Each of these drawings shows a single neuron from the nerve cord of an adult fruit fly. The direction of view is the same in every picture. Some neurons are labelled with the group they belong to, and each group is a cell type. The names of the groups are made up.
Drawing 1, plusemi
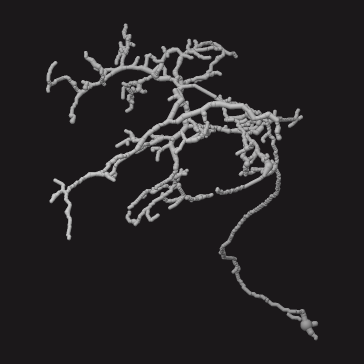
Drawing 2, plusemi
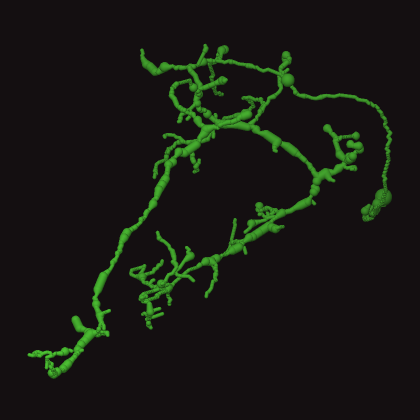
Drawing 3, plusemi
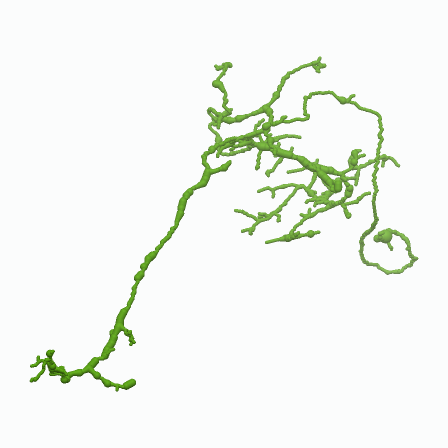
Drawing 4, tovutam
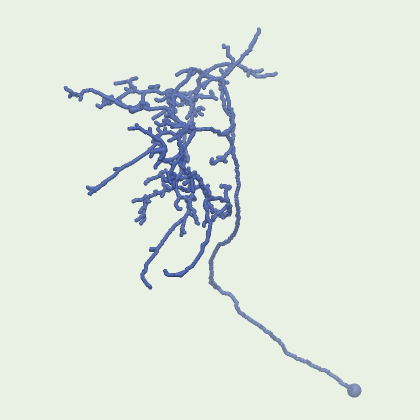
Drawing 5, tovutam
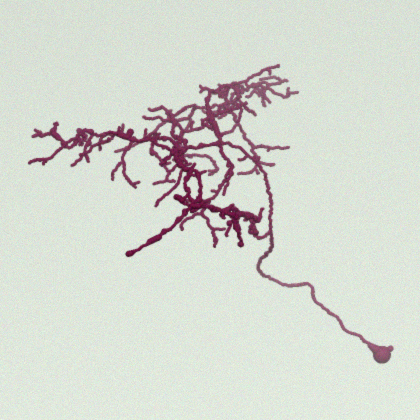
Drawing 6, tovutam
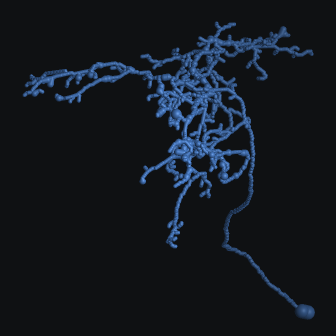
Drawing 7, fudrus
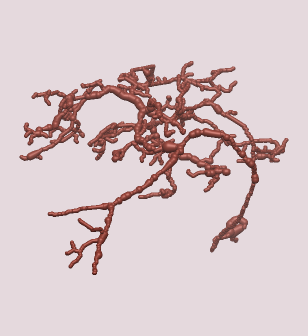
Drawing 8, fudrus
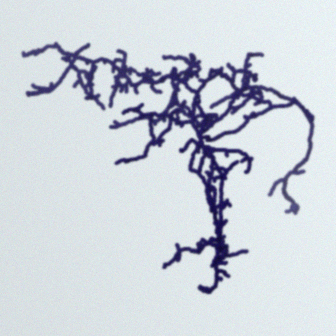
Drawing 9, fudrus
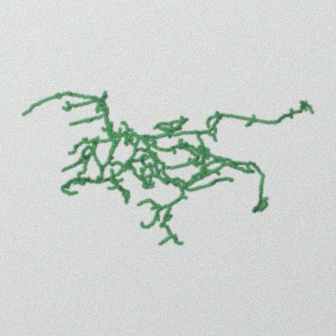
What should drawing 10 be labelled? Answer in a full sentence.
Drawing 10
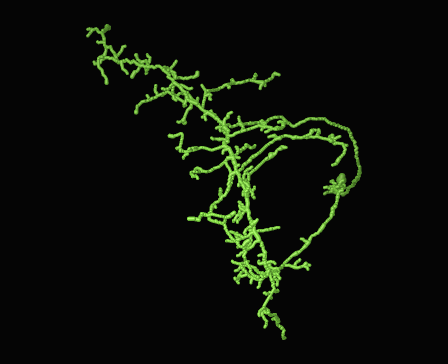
It belongs to fudrus.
